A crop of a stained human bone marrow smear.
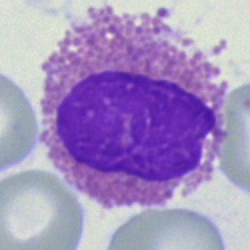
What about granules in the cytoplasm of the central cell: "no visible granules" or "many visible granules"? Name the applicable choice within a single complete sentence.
Many visible granules are held in the cell's cytoplasm.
